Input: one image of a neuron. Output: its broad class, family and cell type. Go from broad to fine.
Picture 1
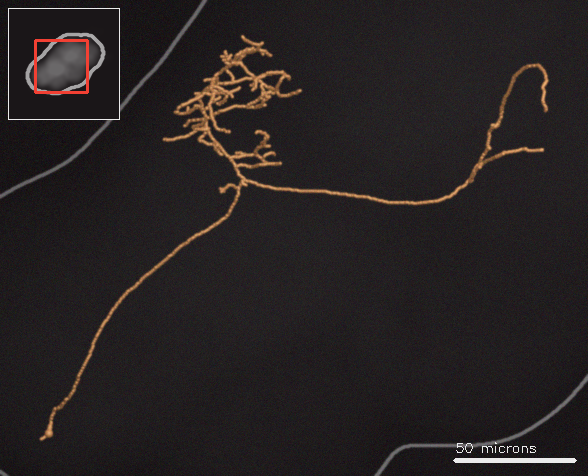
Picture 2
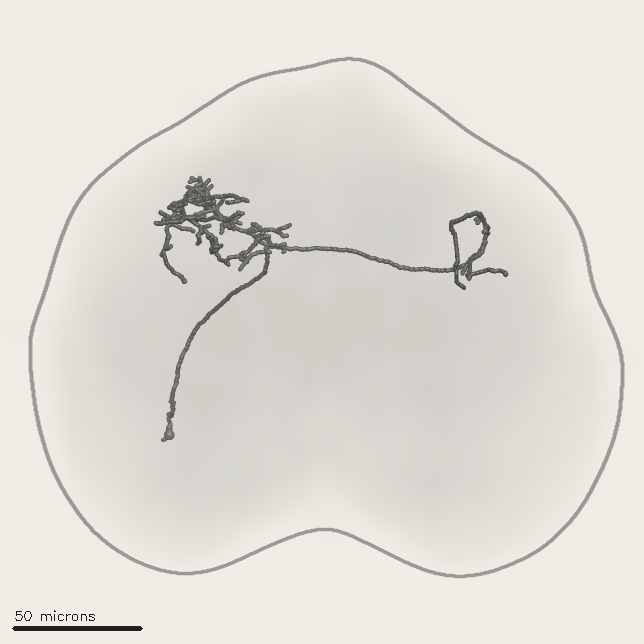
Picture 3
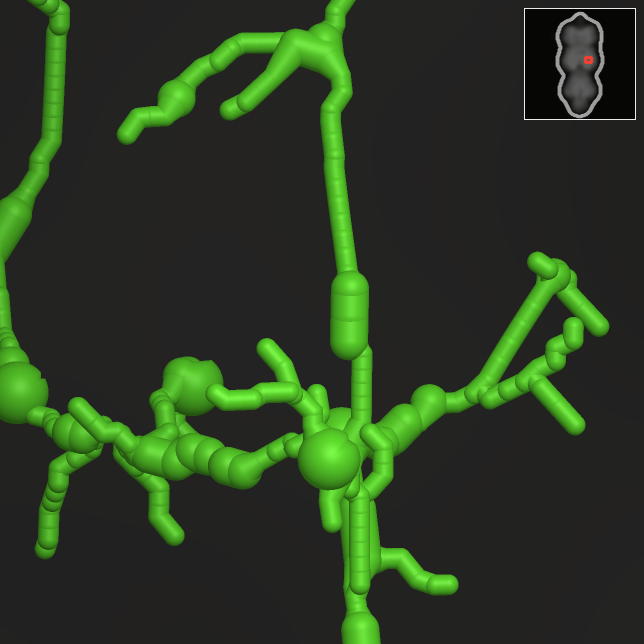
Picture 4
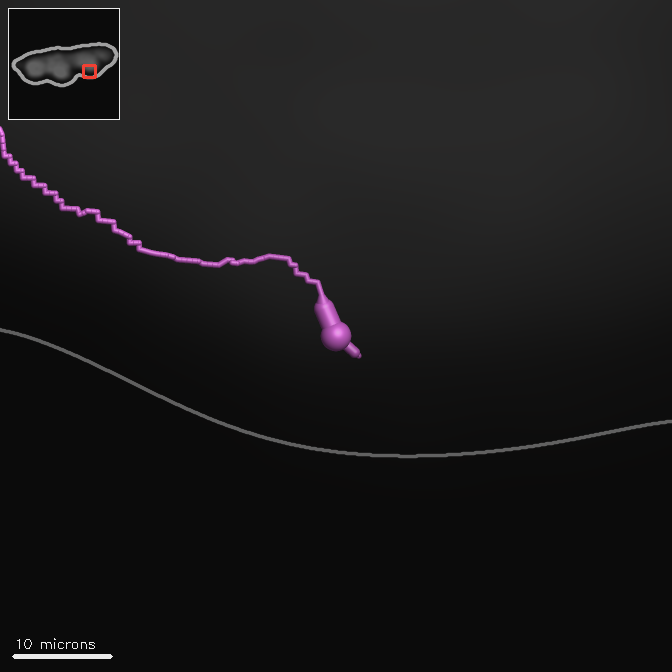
nerve-cord intrinsic neuron; hemilineage 07B; IN07B099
